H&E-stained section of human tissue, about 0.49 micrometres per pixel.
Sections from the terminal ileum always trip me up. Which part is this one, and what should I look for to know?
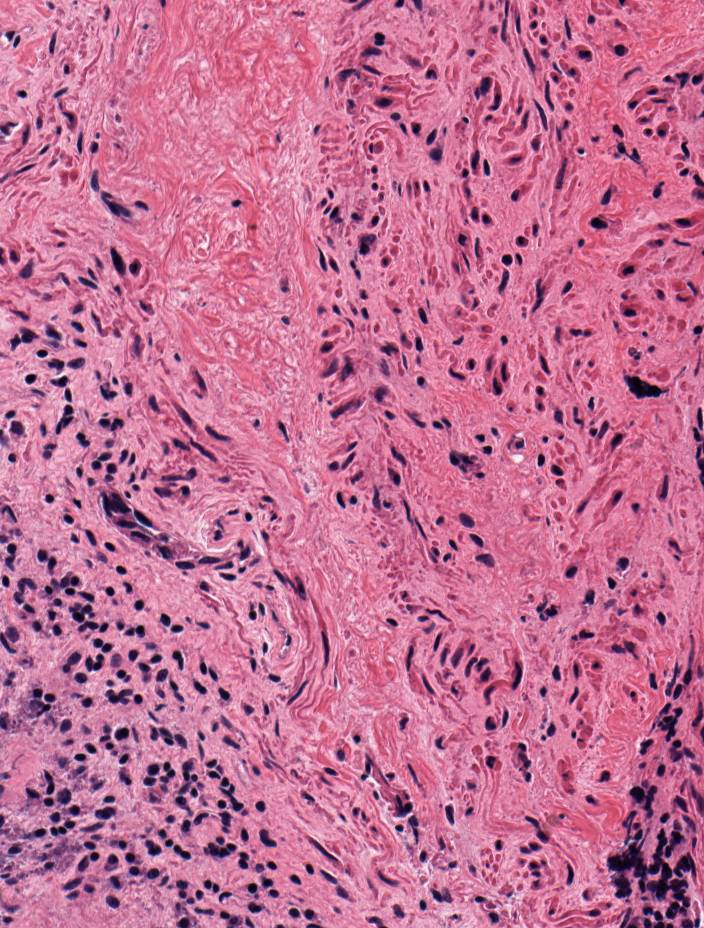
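Answer: dense connective tissue. Mostly dense pink collagenous stroma with scattered nuclei; the collagen forms wavy bundles running in varied directions. Spindle cells with elongated, often wavy, dark nuclei lie scattered among the bundles.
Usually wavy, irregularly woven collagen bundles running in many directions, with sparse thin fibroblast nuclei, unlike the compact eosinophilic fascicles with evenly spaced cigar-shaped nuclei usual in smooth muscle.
Lower left: a denser crowd of small round dark nuclei.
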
